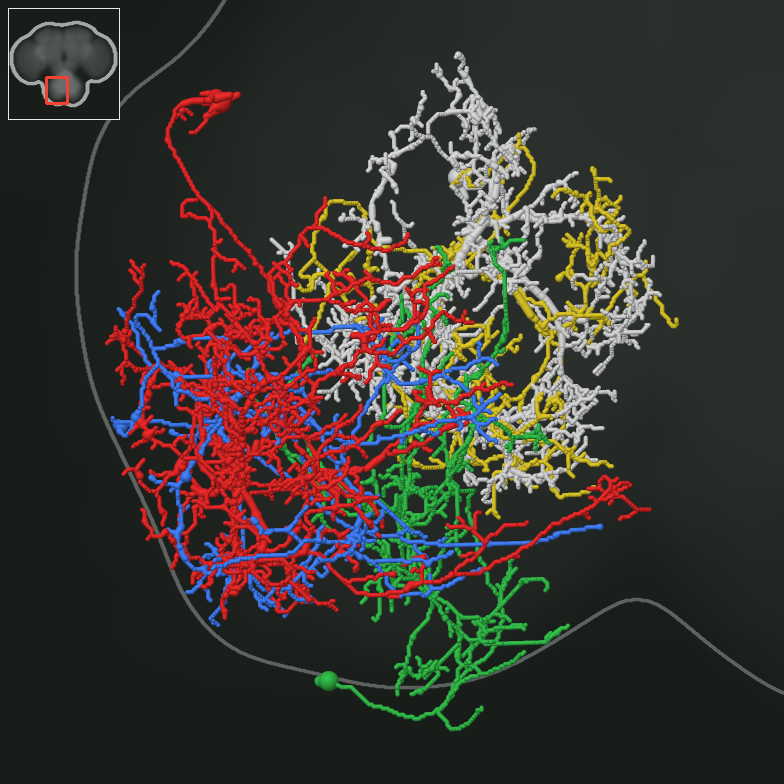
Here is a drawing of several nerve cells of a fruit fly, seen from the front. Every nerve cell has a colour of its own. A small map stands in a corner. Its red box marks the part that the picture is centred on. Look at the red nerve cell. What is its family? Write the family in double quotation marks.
"hemilineage 19A"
